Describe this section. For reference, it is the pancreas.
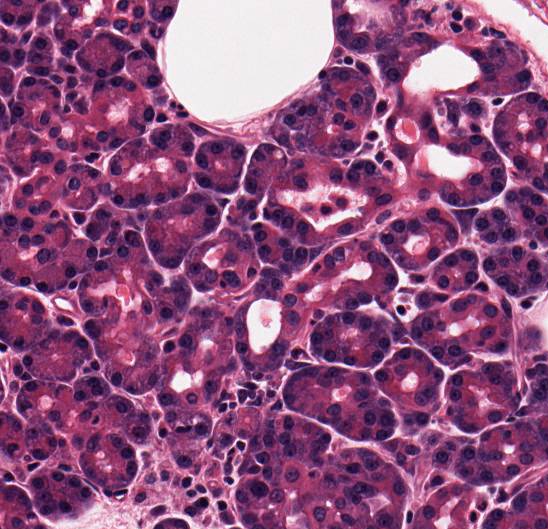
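Closely packed, rounded glandular units fill the field, separated by thin strands of connective tissue. A single layer of cells lines each unit, arranged around a small central lumen. The nuclei are round and dark and lie towards the cell bases.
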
